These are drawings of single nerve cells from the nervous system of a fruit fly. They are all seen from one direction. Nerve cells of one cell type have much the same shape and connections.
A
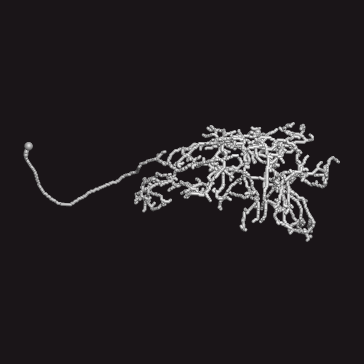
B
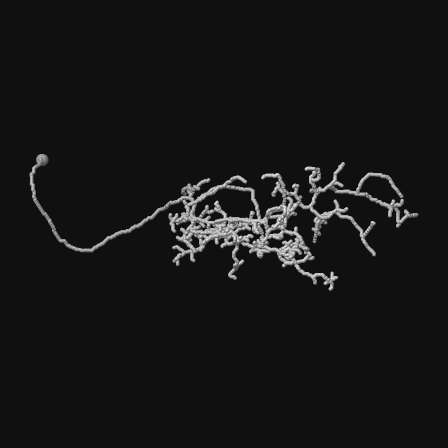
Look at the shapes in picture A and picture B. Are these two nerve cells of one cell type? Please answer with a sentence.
They are of the same cell type.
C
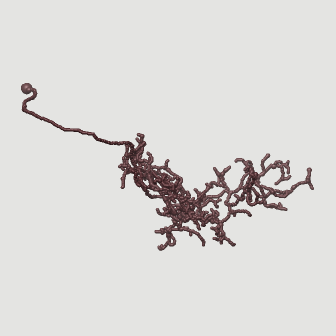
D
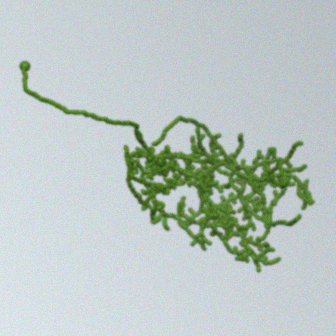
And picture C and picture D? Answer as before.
They are of different cell types.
